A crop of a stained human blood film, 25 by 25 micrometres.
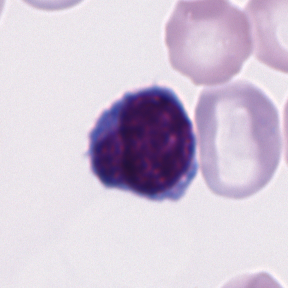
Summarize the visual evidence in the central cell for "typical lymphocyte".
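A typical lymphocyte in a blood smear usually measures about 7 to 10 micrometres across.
At about 10 micrometres, this cell lies at the upper end of that range, in keeping with the name typical lymphocyte. Its chromatin is dark purple and densely clumped. A narrow rim of blue cytoplasm surrounds the nucleus, which fills about 80% of the cell's area. Small reddish-purple dots are scattered over the cell.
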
